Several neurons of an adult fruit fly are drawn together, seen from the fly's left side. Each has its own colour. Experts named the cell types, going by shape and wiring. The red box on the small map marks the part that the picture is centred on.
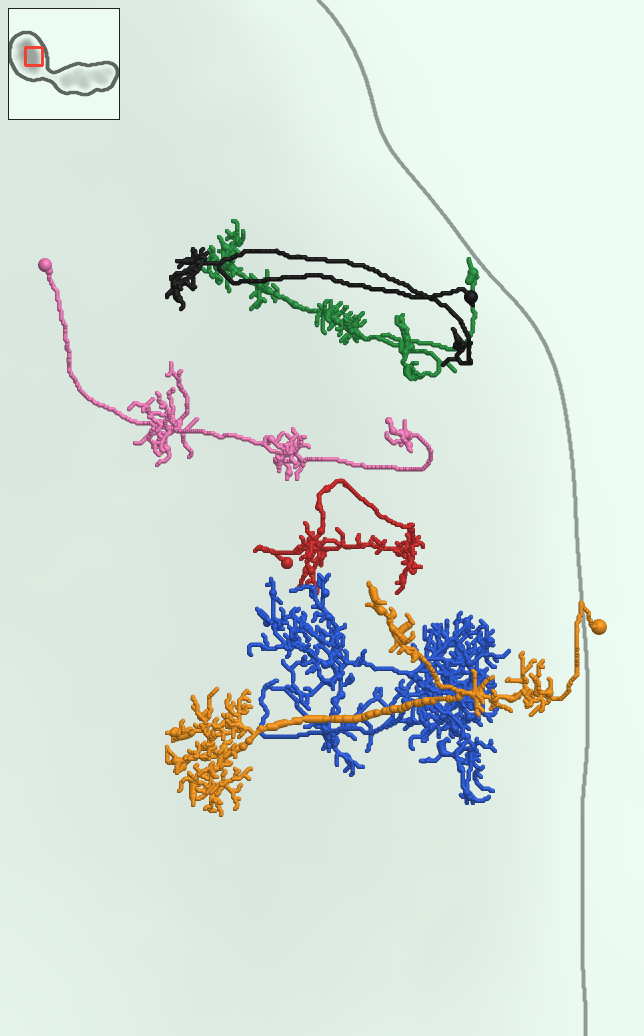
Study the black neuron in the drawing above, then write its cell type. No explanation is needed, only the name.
T3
